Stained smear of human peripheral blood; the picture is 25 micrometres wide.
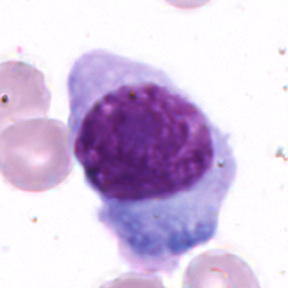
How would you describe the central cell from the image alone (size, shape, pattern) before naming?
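The nucleus measures about 11 micrometres across. Next, the outline of the cell is irregular and angular rather than round. Then the cytoplasm: pale grey-blue, turning a deeper blue toward its lower edge, with no distinct granules. Last, the chromatin is patchy and moderately clumped rather than smooth. The central cell is a plasma cell.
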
